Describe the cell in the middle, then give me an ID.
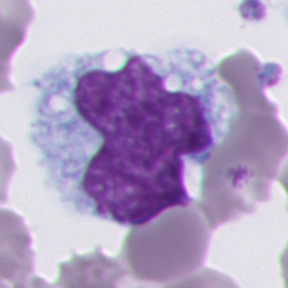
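Chromatin's finely textured, not coarsely clumped. The cytoplasm holds several small clear vacuoles and has a fine speckled texture with no coarse granules, and on the left its outer edge is irregular and poorly defined. It's a monocyte.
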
